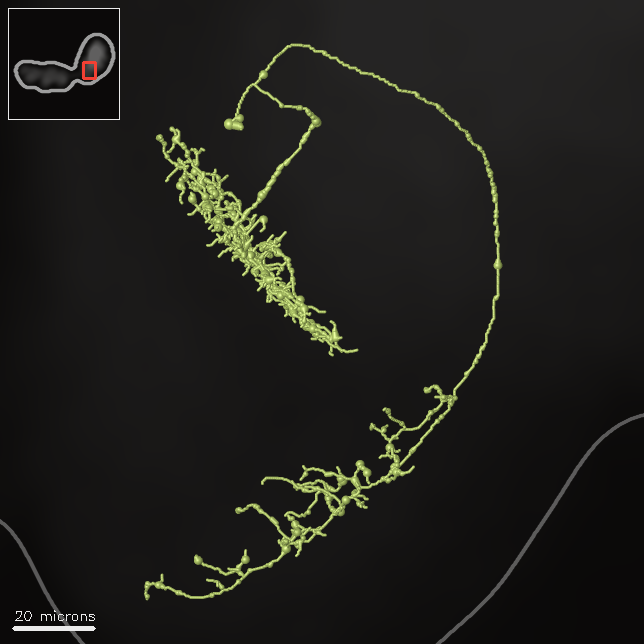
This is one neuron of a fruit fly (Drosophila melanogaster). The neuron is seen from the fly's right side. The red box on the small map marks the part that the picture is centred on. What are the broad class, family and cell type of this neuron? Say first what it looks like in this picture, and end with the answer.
By the scale bar it is about 140 microns tall in this view. The picture shows dozens of branch ends. This is an optic-lobe intrinsic neuron. Its family is MeLo. It is of cell type MeLo10.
